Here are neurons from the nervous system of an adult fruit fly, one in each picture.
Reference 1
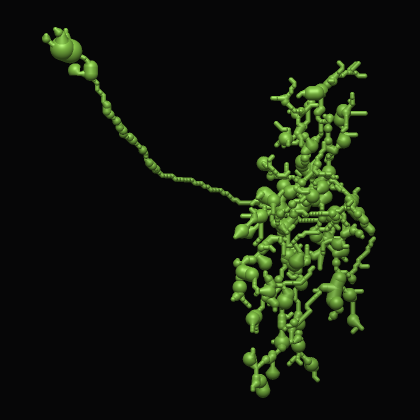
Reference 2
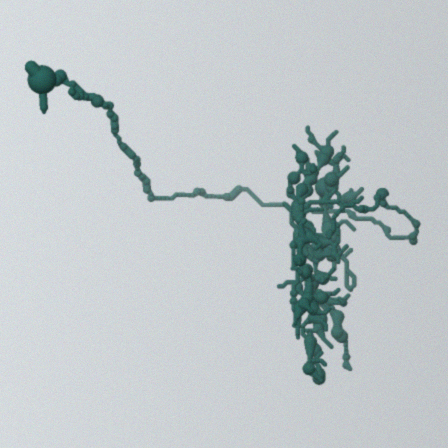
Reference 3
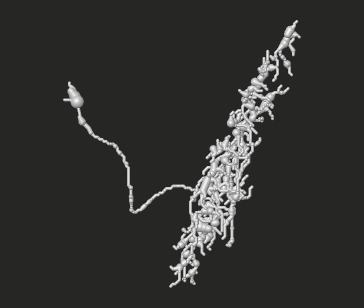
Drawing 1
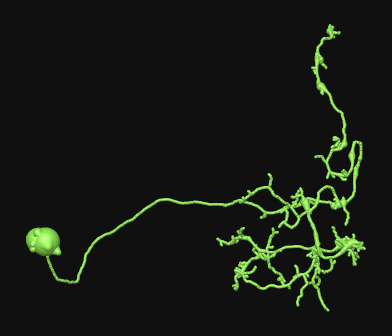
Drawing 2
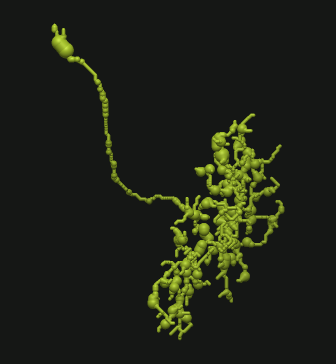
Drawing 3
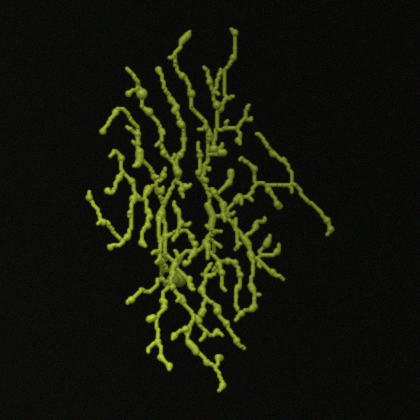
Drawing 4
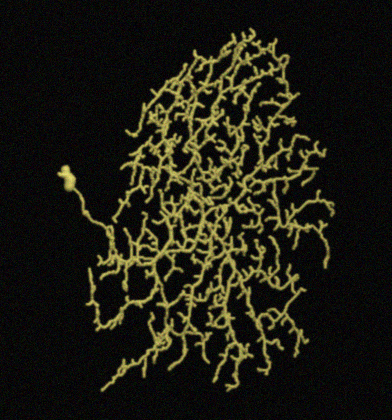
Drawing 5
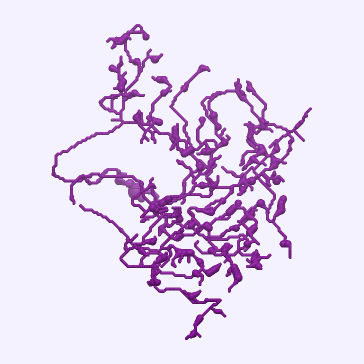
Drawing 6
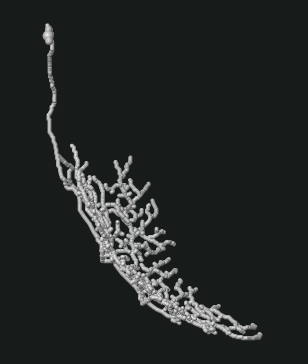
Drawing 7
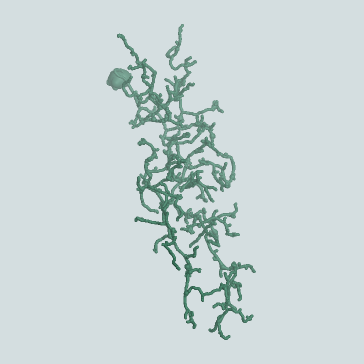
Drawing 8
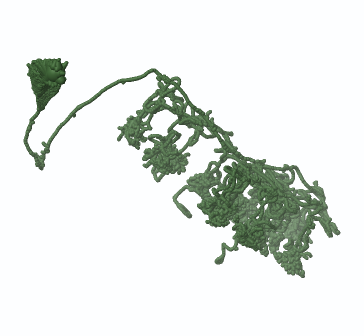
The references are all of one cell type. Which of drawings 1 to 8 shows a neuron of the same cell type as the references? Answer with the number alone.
2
